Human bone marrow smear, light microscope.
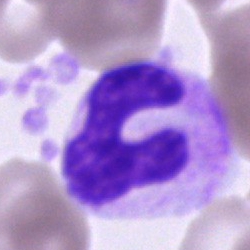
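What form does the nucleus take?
A thick C whose opening faces right.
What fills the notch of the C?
Pale lilac cytoplasm, moderate in amount, which also surrounds the nucleus.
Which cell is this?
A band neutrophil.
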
